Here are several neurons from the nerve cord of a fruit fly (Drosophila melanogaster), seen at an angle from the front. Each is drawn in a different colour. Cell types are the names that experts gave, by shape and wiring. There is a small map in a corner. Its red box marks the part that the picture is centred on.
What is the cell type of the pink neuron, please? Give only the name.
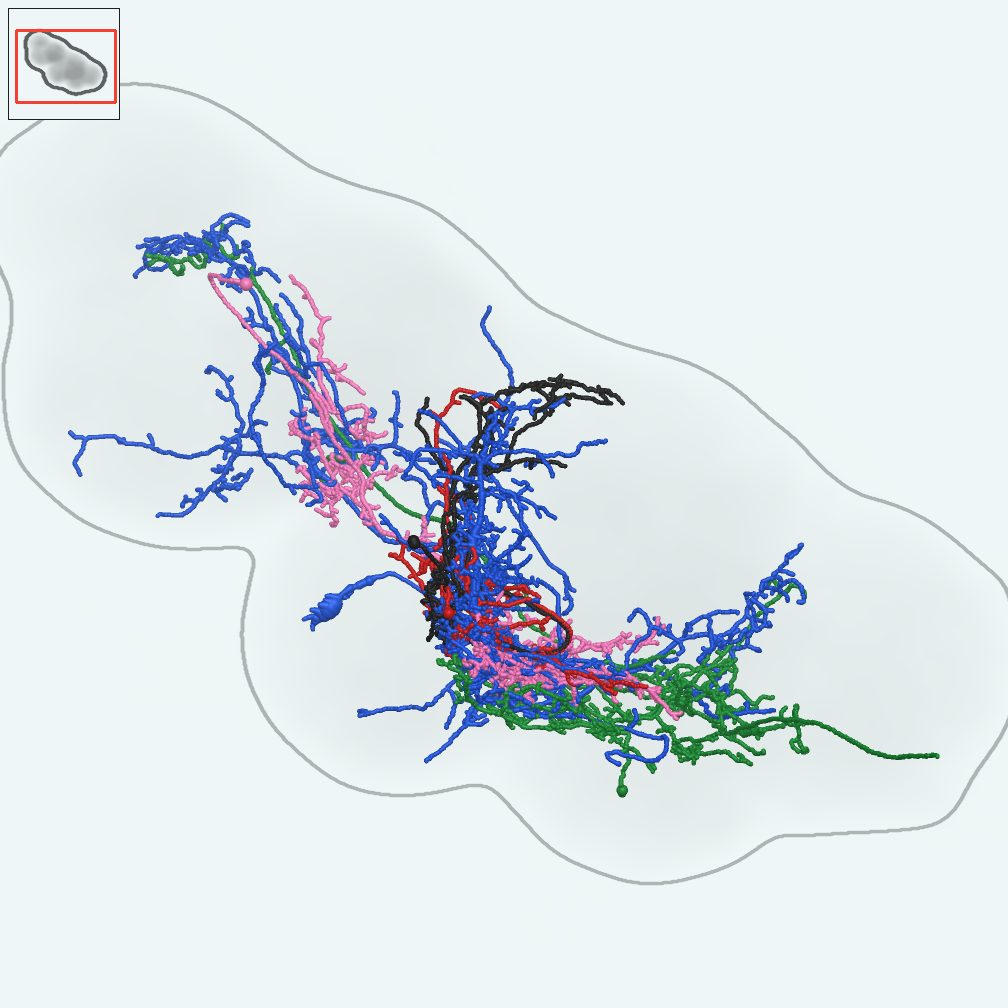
IN23B006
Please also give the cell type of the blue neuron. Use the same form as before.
IN05B001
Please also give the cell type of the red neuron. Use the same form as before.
IN17A095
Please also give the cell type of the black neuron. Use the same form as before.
IN17A097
